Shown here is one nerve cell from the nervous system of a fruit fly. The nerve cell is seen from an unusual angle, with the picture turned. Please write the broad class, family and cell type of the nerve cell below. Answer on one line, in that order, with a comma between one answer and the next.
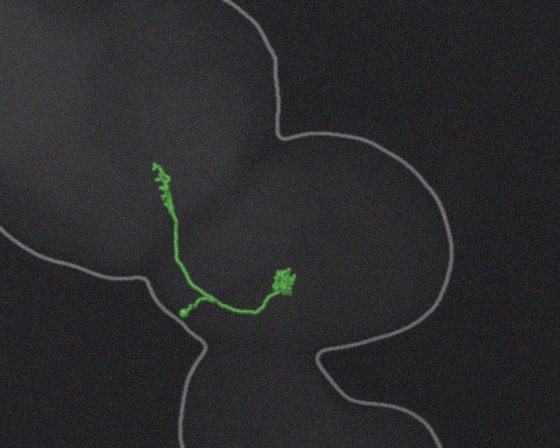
visual projection neuron, LPC, LPC1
